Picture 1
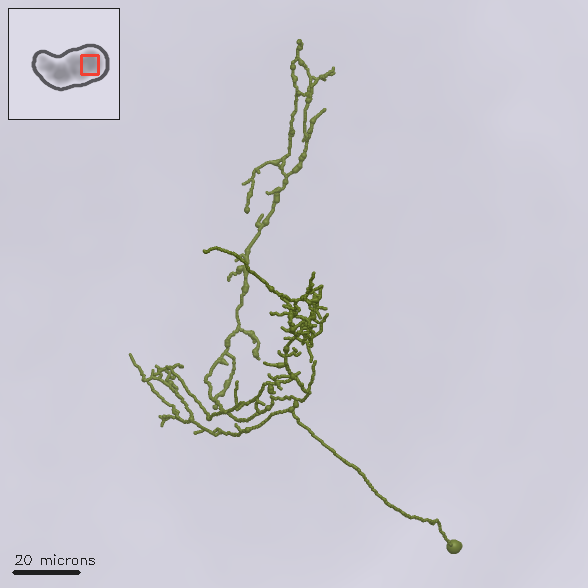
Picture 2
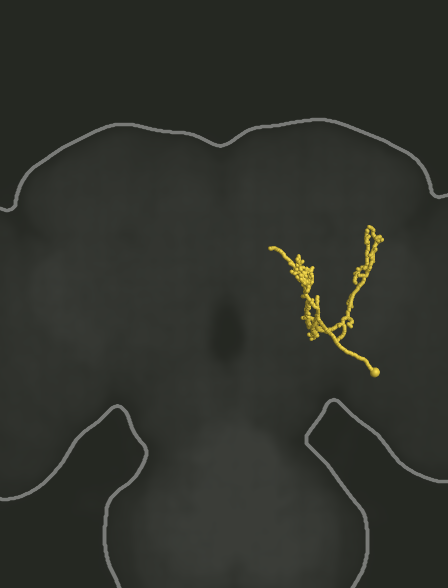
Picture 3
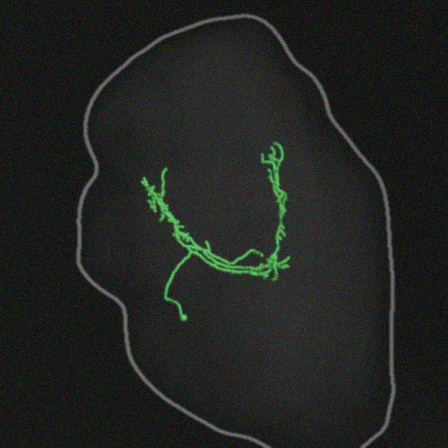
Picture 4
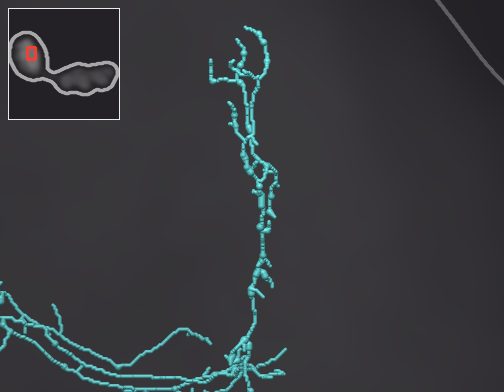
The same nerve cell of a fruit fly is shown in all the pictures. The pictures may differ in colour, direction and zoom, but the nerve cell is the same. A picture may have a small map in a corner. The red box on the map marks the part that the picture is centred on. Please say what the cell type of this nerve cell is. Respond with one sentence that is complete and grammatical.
A cell of type WEDPN17_a2 is what this nerve cell is.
